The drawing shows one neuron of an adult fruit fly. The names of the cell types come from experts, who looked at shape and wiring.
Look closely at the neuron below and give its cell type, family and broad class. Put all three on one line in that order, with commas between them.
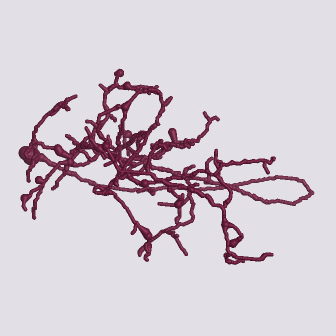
CB2790, hemilineage LHp1, central-brain intrinsic neuron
